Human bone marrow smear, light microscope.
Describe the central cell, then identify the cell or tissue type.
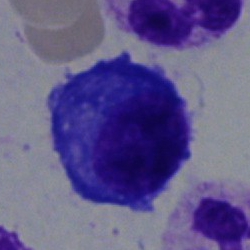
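Its outline looks roughly round, with a slightly bumpy, irregular edge and small blunt knobs standing out, clearest along the top. On the left, the cytoplasm shows paler, mottled patches; I can't make out distinct granules. So the central cell is a plasma cell.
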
